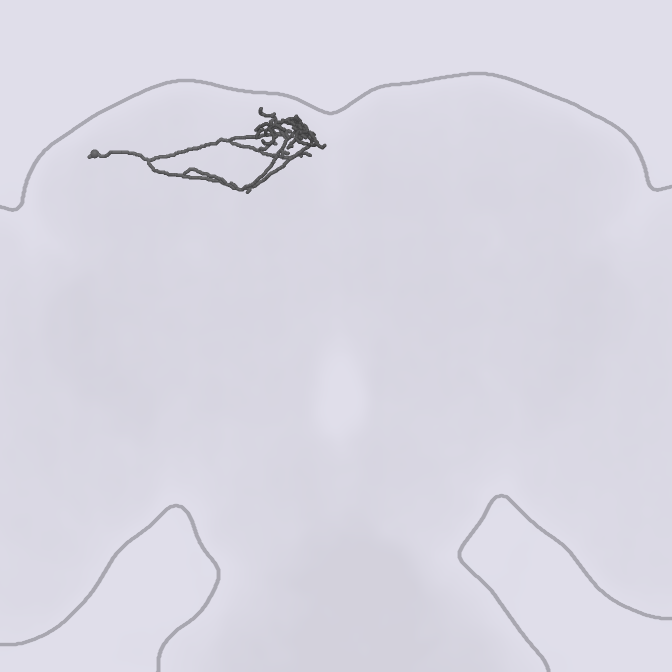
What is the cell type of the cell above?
CB4091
